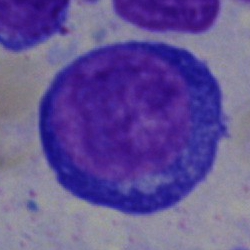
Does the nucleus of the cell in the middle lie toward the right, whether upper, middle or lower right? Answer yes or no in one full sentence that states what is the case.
No, the nucleus of this cell is positioned toward the left side.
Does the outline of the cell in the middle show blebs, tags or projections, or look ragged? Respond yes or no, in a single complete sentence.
Yes, the border of the cell is ragged or frayed, or shows projections, blebs or tags.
